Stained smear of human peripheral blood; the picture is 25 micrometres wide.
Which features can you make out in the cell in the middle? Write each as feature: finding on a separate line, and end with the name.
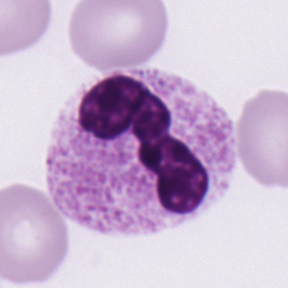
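Nucleus: three lobes joined in a chain
Lobe chain: runs from upper left to lower right
Chromatin: dark purple, densely clumped
Cytoplasm: abundant, pale pink
Name: segmented neutrophil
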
